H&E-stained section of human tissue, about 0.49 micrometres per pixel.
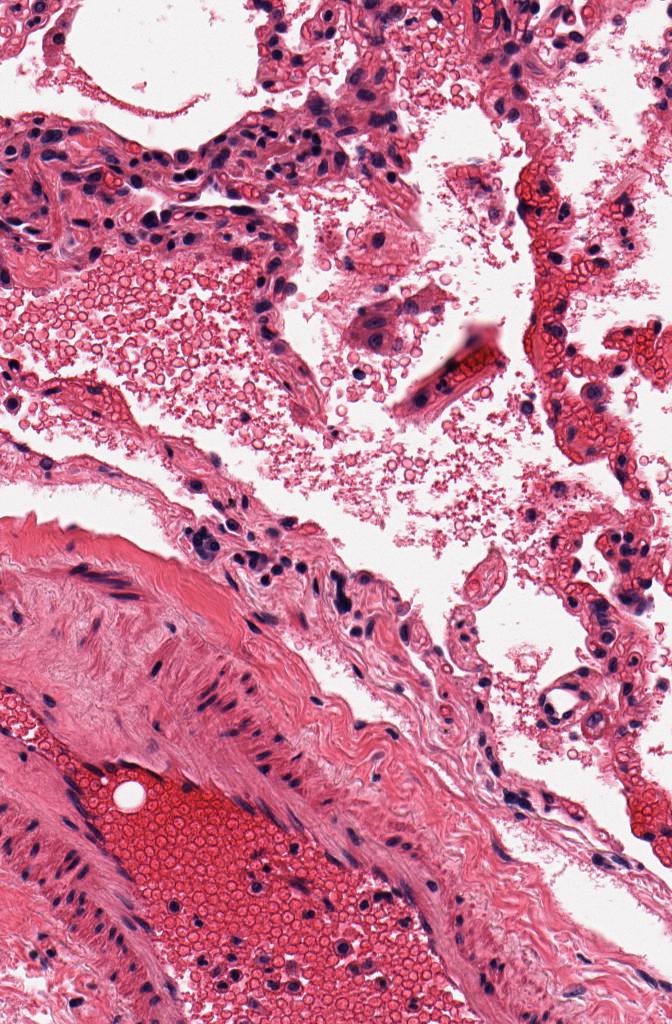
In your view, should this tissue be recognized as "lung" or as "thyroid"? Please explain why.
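It's lung. Look at the upper right: a network of thin septa surrounding open spaces.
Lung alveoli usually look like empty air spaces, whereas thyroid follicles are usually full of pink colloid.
Those open spaces are what settles it. Across the lower left runs a thick-walled vessel, its lumen densely packed with red blood cells and its wall made of smooth muscle cells whose elongated nuclei lie parallel to the wall. Near the centre, a few detached large cells with abundant pink cytoplasm lie free in the spaces.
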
